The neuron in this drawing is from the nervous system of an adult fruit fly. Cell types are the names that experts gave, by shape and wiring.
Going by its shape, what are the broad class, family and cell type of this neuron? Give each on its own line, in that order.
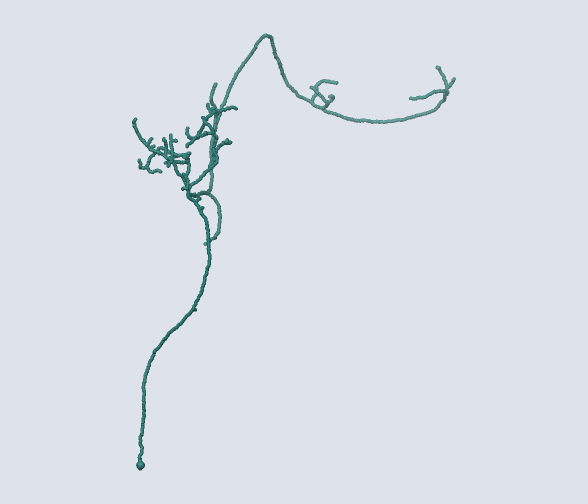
nerve-cord intrinsic neuron
hemilineage 12B
IN12B079_c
